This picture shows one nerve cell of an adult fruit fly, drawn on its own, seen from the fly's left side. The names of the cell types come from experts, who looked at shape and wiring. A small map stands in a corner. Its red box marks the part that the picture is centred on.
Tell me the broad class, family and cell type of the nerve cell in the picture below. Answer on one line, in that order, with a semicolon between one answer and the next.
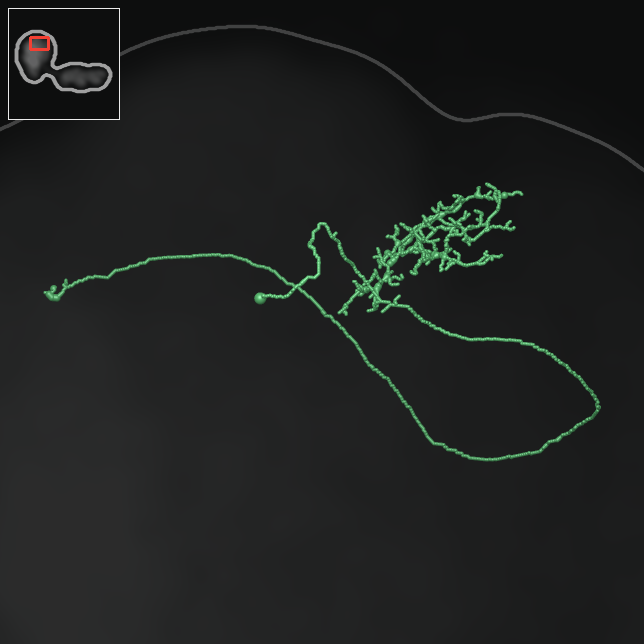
visual projection neuron; MeTu; MeTu3c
